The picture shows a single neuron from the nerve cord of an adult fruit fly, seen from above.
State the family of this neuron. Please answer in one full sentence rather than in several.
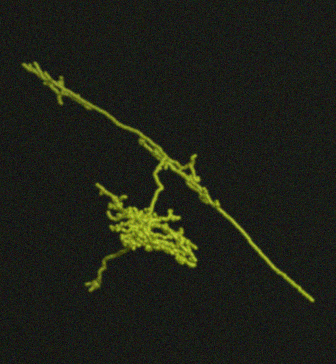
In family terms, the neuron is hemilineage 06A.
